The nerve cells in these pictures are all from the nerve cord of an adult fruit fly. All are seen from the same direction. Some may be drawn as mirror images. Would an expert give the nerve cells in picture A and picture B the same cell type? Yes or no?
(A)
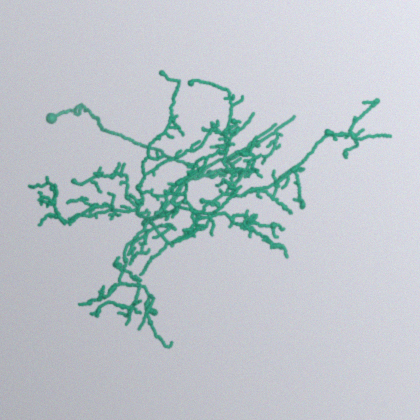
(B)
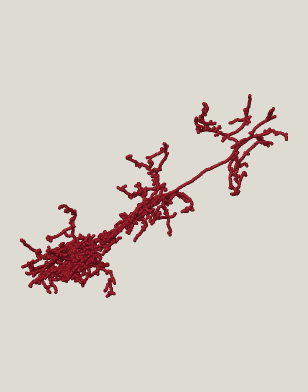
no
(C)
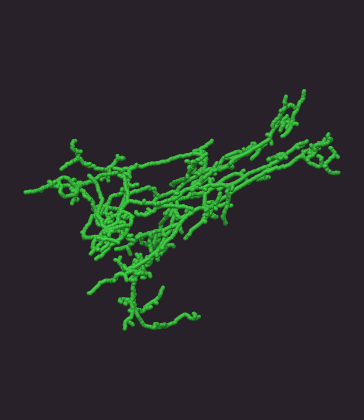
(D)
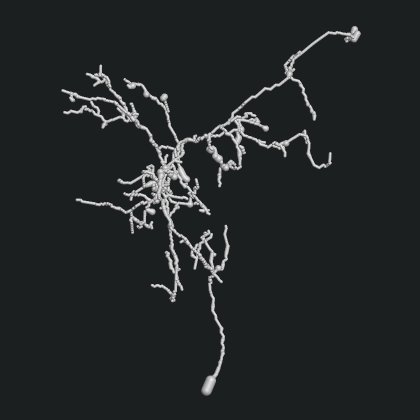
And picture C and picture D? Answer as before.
no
